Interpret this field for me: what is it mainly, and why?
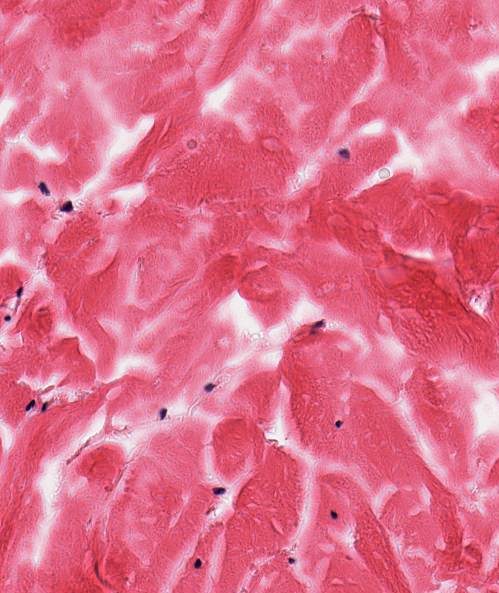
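Dermis fills this field. First, densely packed, intensely eosinophilic fibres fill the whole field. Second, they are cut in mixed orientations, giving irregular polygonal and elongated profiles rather than one parallel direction.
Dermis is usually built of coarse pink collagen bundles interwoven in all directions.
Third, most fibres have no nucleus of their own, and the few nuclei, small, dark and oval to rod-shaped, sit in the narrow spaces between fibres.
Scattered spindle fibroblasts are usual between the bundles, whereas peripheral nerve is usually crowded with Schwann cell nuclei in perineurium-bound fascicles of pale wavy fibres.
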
